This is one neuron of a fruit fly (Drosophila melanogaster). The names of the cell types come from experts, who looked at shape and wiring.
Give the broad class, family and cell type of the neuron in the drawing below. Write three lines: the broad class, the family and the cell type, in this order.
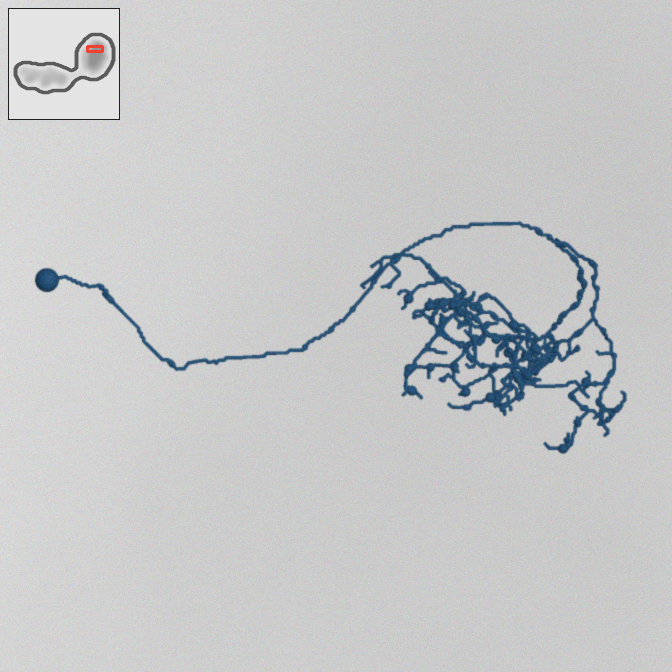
central-brain intrinsic neuron
hemilineage DM6_dorso_medial
FB6J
